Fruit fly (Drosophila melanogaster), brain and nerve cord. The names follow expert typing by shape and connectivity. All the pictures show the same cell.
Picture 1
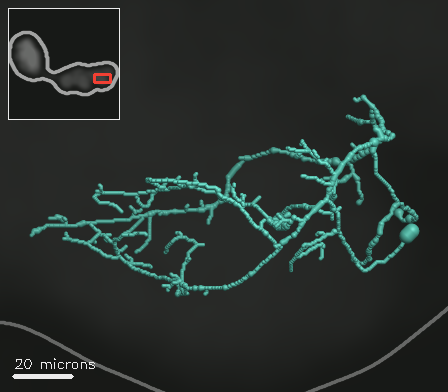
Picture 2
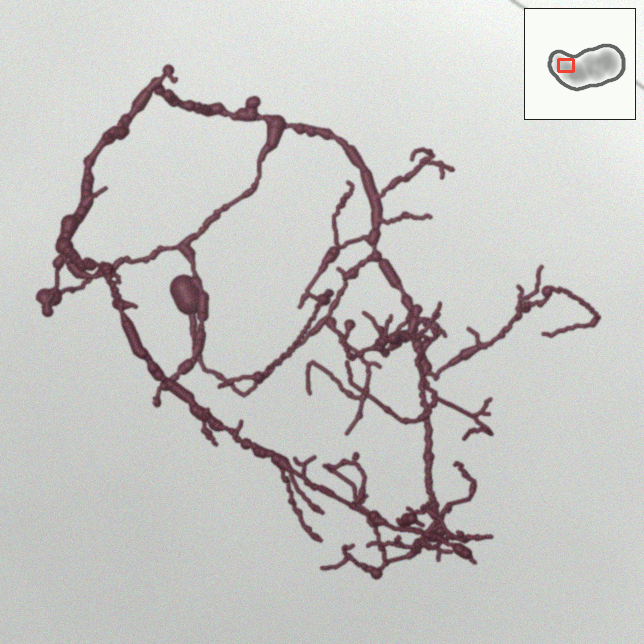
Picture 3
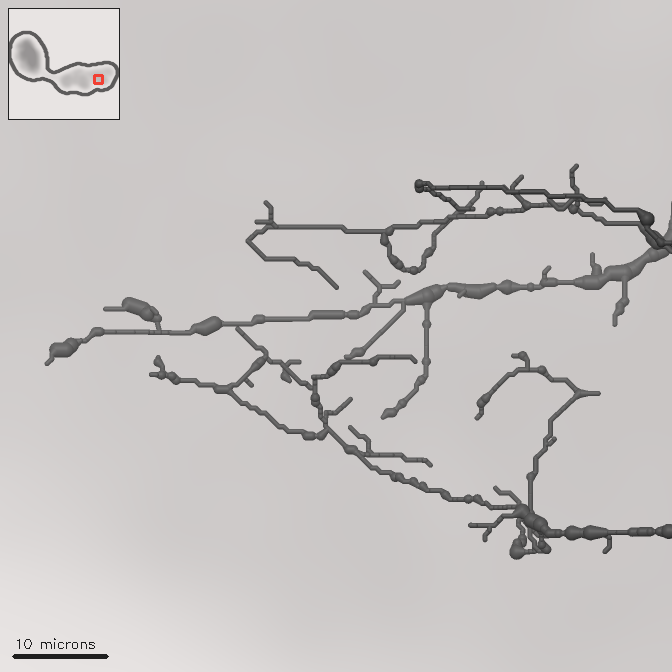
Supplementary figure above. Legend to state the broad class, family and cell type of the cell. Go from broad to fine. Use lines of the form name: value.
broad class: nerve-cord intrinsic neuron
family: hemilineage 13A
cell type: IN13A046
